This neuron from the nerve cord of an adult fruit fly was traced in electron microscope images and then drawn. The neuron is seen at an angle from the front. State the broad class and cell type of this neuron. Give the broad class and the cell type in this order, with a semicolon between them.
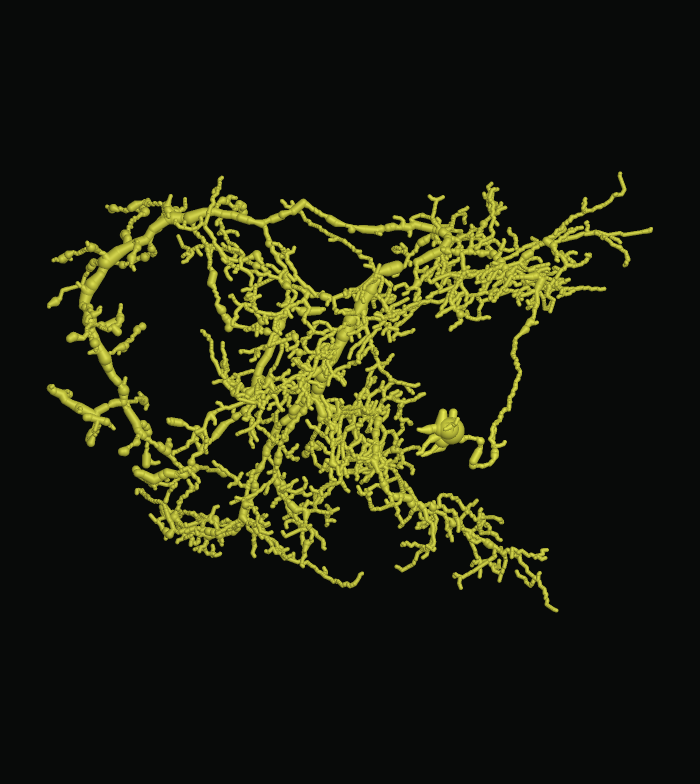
nerve-cord intrinsic neuron; INXXX089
